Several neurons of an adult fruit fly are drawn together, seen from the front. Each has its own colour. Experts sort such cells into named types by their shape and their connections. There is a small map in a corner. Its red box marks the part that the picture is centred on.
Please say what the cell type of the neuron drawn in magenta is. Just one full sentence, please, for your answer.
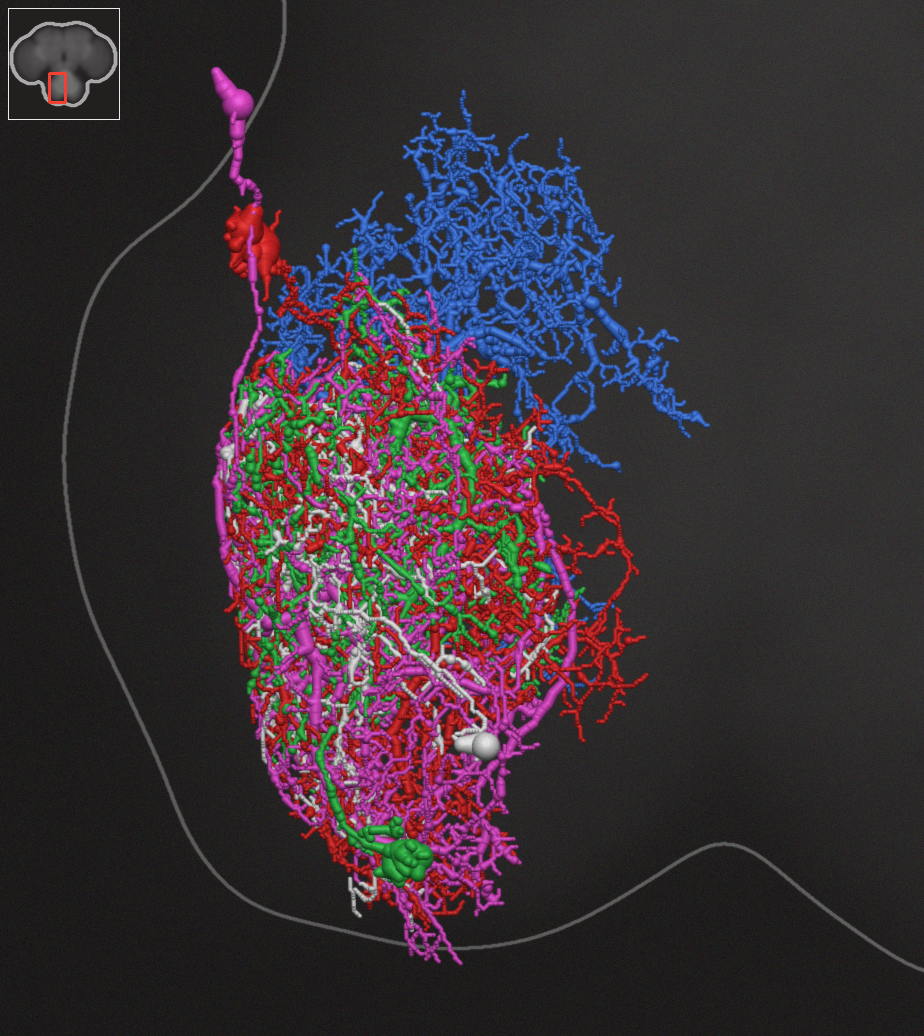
This neuron is categorized as cell type IN17A001.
